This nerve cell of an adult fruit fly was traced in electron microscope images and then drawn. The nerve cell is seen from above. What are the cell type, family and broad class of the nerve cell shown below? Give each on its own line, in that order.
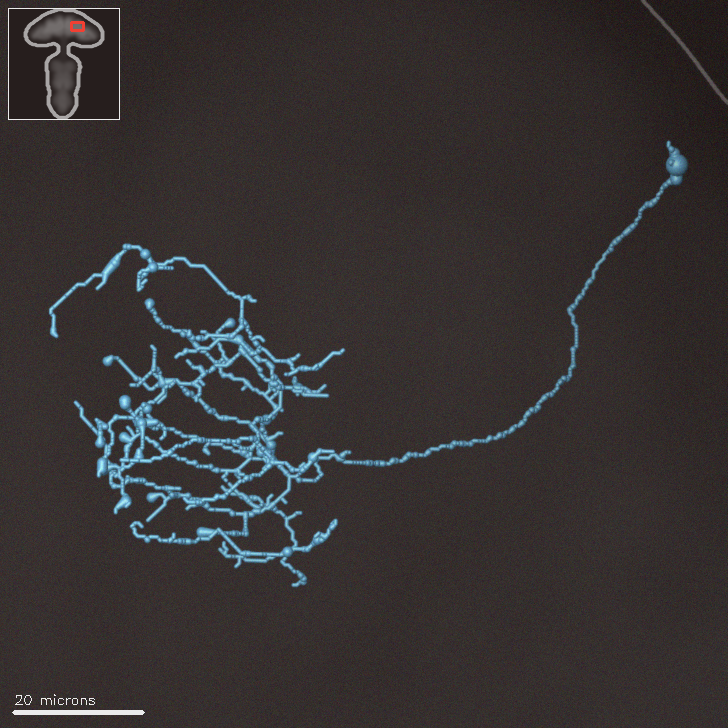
CB4120
hemilineage SLPal3_and_SLPal4_dorsal
central-brain intrinsic neuron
